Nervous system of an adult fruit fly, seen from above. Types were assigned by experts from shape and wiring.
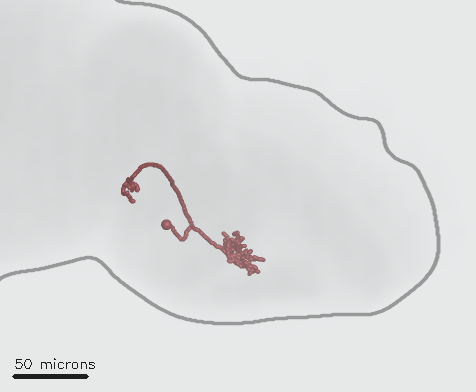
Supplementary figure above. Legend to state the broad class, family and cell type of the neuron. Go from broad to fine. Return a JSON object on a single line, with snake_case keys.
{"broad_class": "optic-lobe intrinsic neuron", "family": "MeLo", "cell_type": "MeLo4"}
